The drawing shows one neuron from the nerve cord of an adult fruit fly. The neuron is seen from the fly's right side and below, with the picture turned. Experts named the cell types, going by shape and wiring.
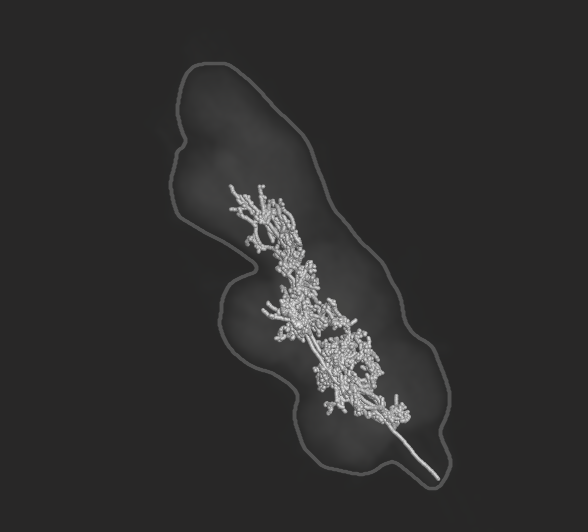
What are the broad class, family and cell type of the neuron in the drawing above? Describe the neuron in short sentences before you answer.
As drawn here it is taller than it is wide. Its broad class is ascending neuron. The family is hemilineage 05B. Its cell type is AN05B006.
